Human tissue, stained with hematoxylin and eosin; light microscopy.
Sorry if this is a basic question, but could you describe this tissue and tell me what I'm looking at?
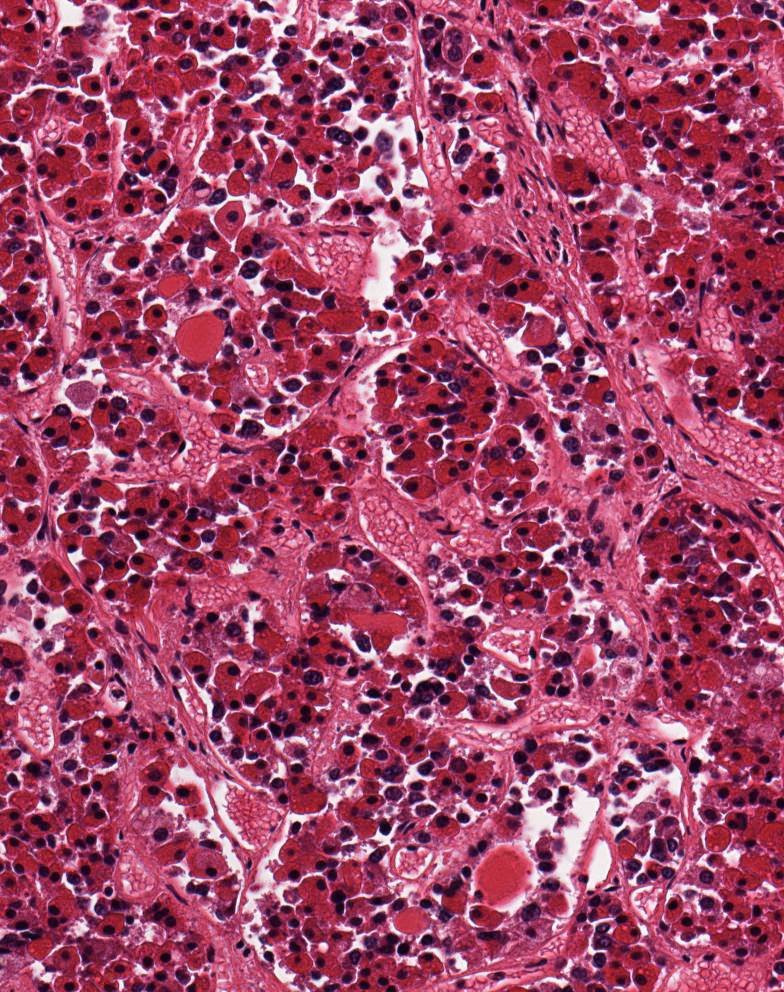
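Cells sit in nests and cords throughout, divided by thin pink fibrous septa. Most have plenty of deep red eosinophilic cytoplasm and a round, dark nucleus. Scattered among them, mainly centrally and lower middle, are cells with dark round nuclei and scant cytoplasm. The septa carry spindle-shaped dark nuclei and small thin-walled vessels. It's pituitary.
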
